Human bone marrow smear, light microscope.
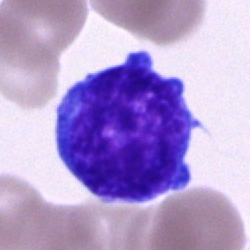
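Blast in a stained human bone marrow smear, the cell in the middle. Several small rounded blebs bulge from its top and right edges, and a fine thread-like projection extends from the right edge. The cytoplasm of this blast is very scant, with the nucleus filling almost the whole cell. The entire cell stains a deep blue-purple.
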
